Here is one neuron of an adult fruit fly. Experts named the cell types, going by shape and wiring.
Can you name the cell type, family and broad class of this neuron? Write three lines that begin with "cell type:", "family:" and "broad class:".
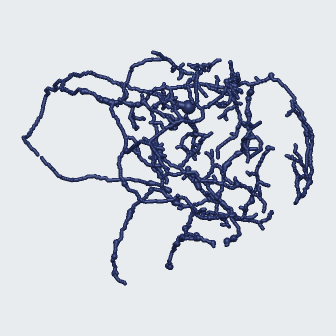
cell type: LHAV3e5
family: hemilineage SLPav1_medial
broad class: central-brain intrinsic neuron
